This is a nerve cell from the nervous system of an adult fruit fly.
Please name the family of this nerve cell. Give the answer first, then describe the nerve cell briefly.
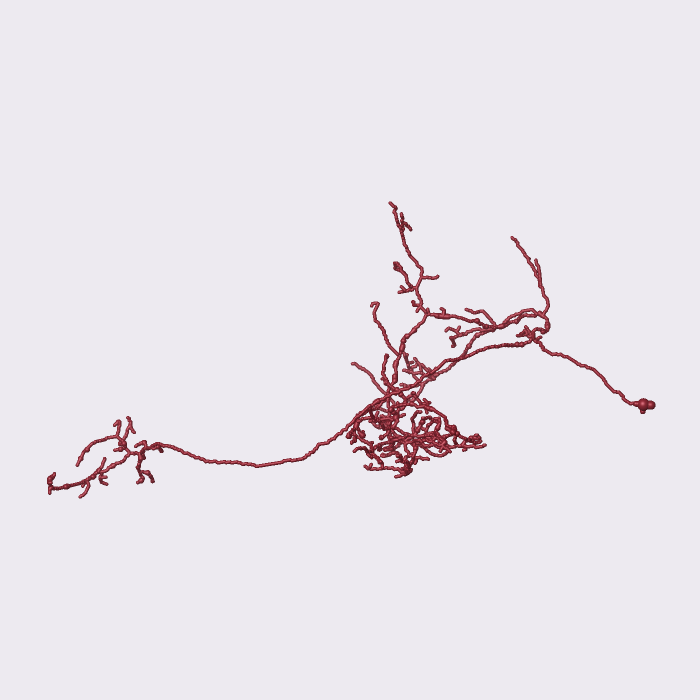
The family is hemilineage AOTUv4_dorsal. Its broad class is central-brain intrinsic neuron. The cell body can be seen on the right of the picture. The picture shows dozens of branch ends.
